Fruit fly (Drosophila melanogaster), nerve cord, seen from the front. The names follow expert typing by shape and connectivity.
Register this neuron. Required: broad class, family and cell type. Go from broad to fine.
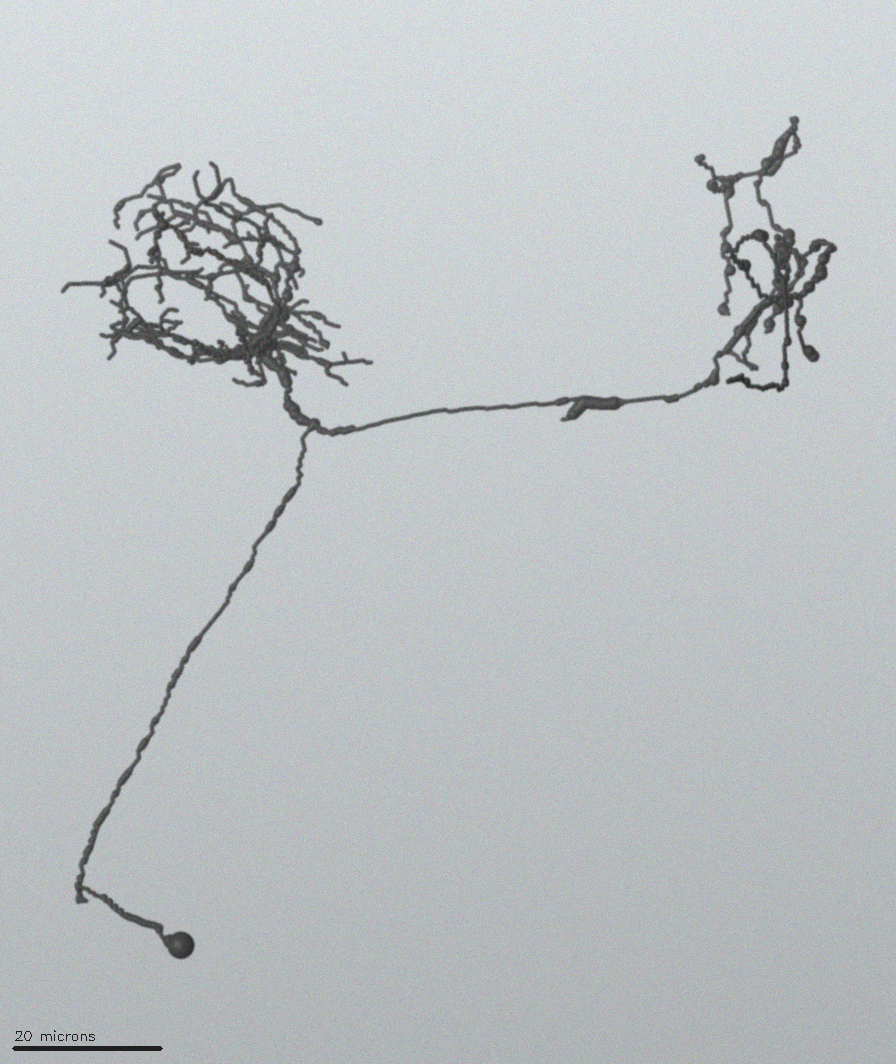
ascending neuron; hemilineage 07B; AN07B063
